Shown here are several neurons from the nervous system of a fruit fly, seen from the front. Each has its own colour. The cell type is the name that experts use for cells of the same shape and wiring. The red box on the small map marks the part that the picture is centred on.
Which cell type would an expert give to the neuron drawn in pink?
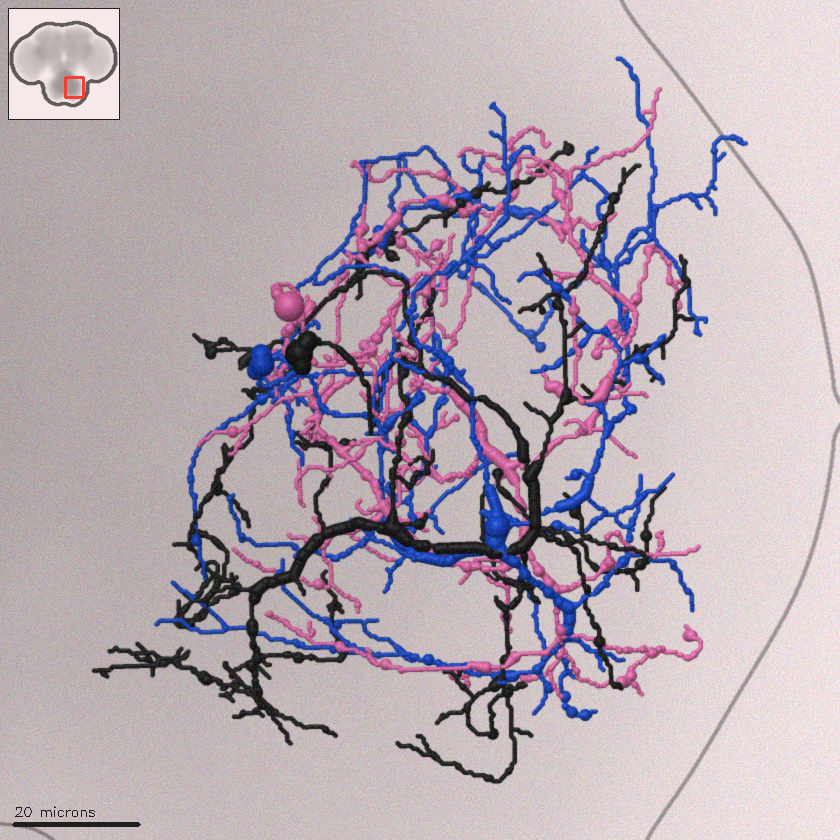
IN16B075_i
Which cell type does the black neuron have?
IN16B064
